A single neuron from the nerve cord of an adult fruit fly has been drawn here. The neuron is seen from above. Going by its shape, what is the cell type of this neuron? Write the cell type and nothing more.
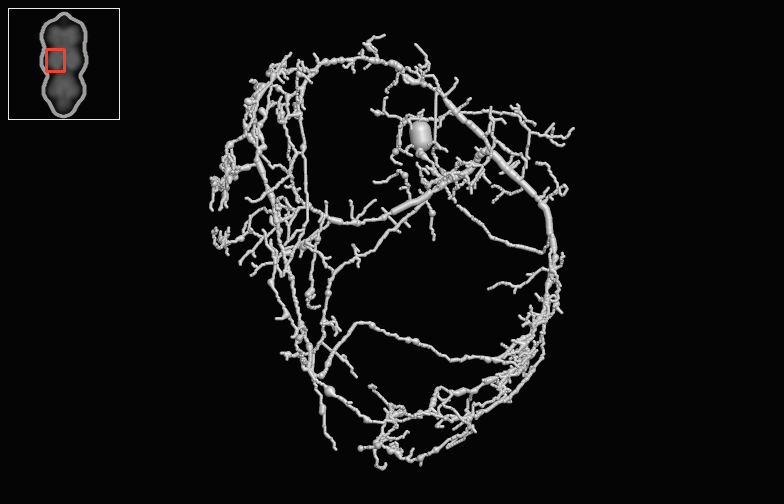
IN04B036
